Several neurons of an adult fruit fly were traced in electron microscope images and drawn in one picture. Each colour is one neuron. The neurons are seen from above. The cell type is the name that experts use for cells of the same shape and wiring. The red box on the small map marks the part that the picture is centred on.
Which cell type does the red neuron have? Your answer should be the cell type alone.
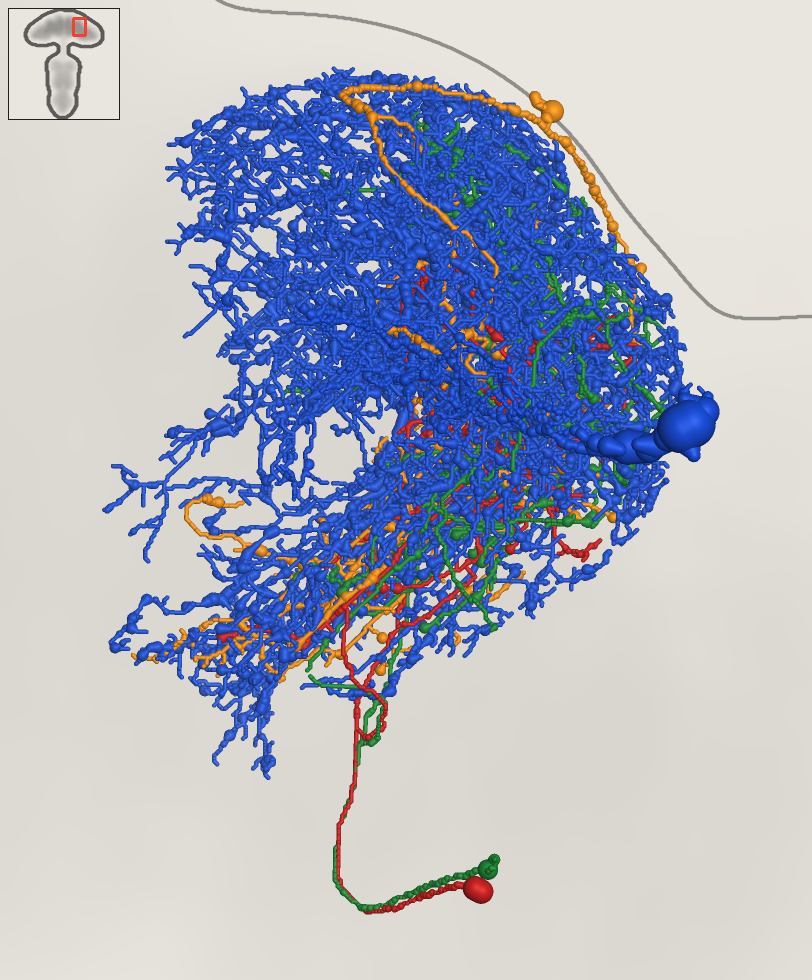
AVLP480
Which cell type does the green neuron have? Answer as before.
PVLP110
